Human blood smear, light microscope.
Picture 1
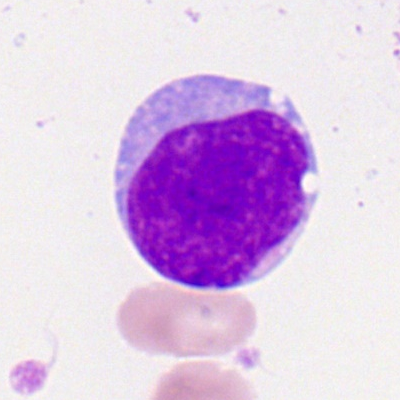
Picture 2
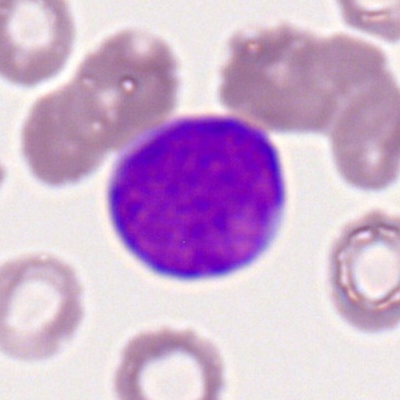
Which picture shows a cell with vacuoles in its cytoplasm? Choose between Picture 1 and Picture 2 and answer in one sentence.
At least one clear vacuole is visible in the cytoplasm of the cell in Picture 1.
